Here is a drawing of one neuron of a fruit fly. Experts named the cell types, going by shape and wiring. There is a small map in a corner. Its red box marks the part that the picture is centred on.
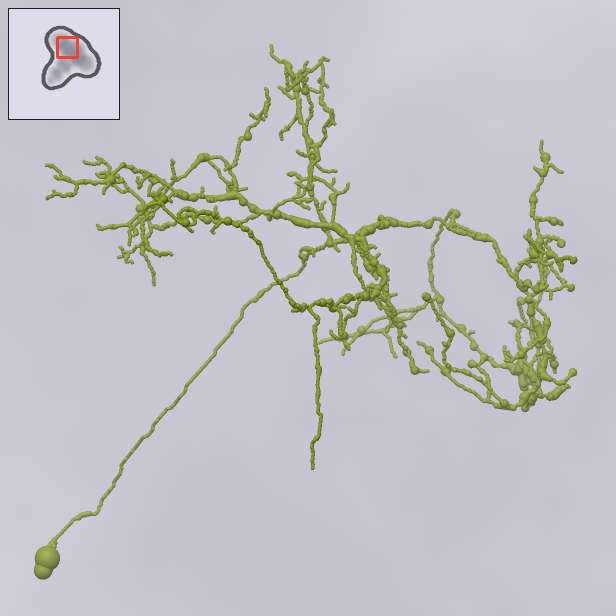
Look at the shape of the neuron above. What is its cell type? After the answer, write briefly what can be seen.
The cell type is LAL302m. Its broad class is central-brain intrinsic neuron. The cell body is at the lower left of the picture. As drawn here it is about as wide as it is tall.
